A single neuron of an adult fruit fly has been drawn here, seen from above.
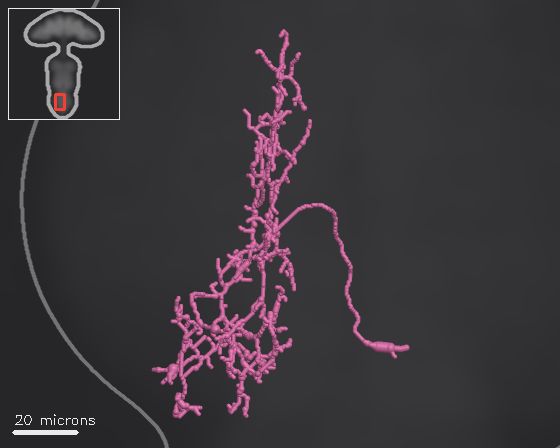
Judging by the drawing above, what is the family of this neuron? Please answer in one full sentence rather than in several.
The neuron is filed under family hemilineage 13B.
